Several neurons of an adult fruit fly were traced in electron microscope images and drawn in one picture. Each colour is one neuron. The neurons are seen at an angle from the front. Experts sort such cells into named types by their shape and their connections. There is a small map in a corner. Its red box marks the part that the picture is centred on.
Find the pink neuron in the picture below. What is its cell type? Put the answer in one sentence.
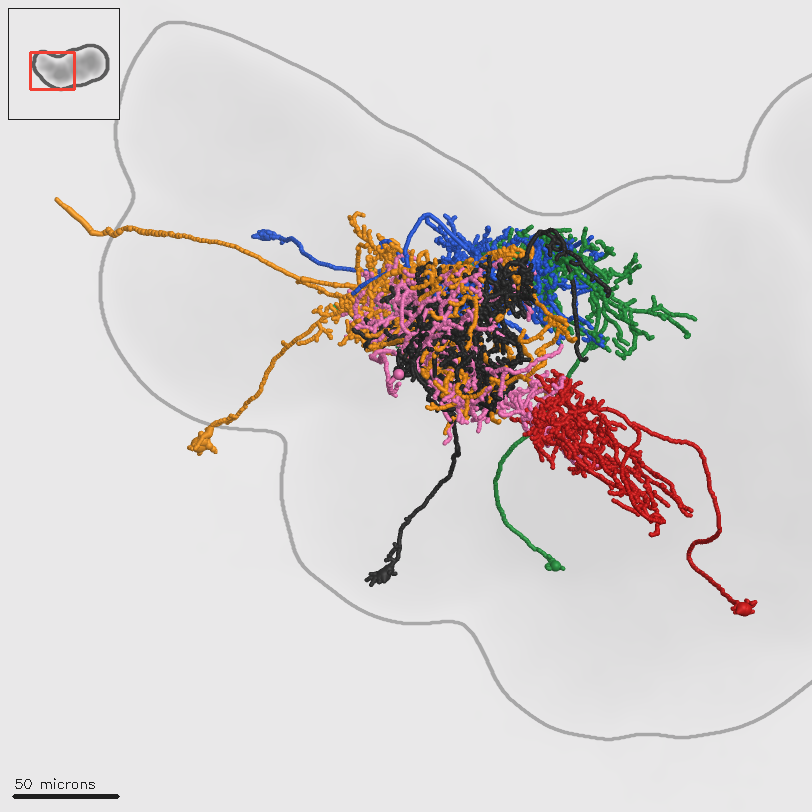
The cell type is IN11B012.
